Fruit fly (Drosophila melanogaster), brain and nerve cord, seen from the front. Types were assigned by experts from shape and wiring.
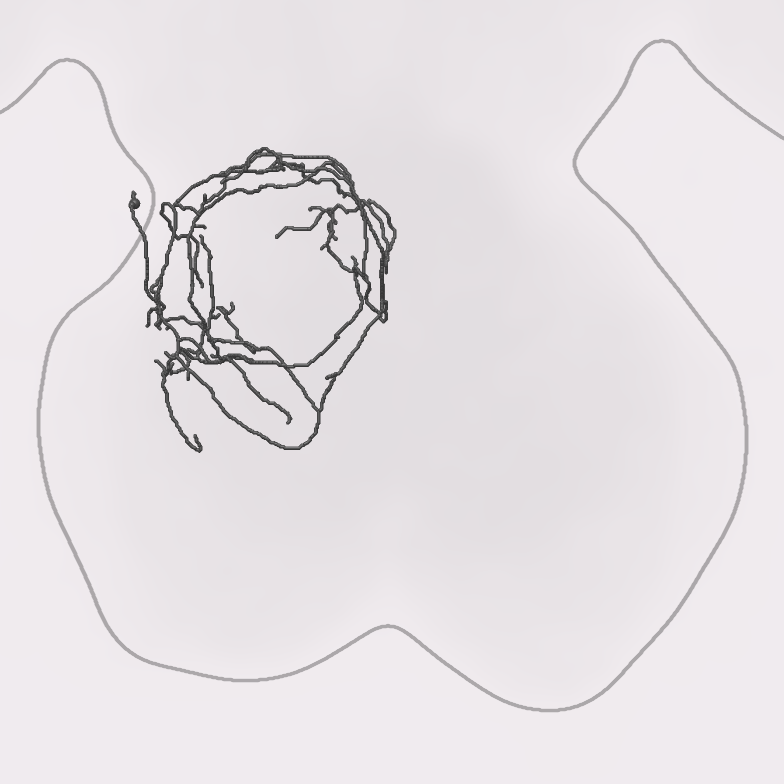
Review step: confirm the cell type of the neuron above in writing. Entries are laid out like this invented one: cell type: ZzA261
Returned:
cell type: IN17A114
